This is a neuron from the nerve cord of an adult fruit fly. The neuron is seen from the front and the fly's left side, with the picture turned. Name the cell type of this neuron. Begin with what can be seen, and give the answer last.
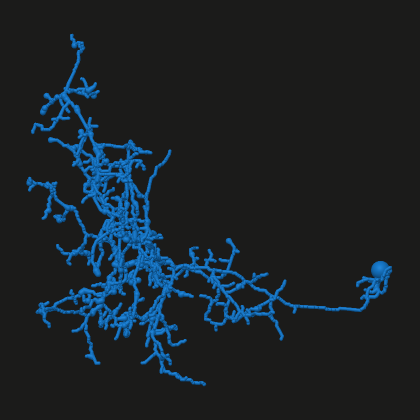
As drawn here it is about as wide as it is tall. This is a nerve-cord intrinsic neuron. It is of cell type IN13A026.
